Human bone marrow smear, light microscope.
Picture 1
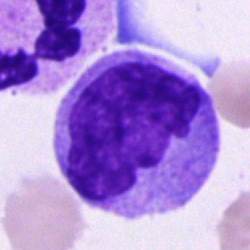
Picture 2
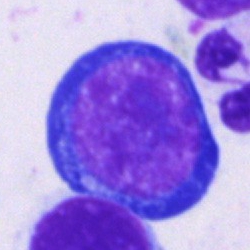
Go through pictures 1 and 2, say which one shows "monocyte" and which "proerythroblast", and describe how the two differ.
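Picture 1: monocyte. Picture 2: proerythroblast. Outline: monocyte round and smooth; proerythroblast smooth and roughly round. Nucleus: monocyte's indented on its right side and placed toward the upper left. Chromatin: monocyte dark purple with patchy clumping; proerythroblast finely granular with small pale spots scattered through it. Cytoplasm: monocyte pale lilac-blue, widest rim at lower right; proerythroblast deep blue, a narrow rim around the nucleus.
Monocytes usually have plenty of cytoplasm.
Proerythroblast: paler band between nucleus and blue cytoplasm along the lower left; no visible granules. Monocyte: no vacuoles seen.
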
